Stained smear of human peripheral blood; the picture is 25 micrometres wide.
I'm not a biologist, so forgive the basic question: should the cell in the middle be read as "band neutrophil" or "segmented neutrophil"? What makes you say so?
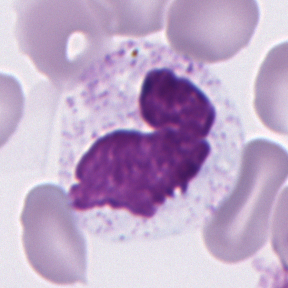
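The answer is band neutrophil.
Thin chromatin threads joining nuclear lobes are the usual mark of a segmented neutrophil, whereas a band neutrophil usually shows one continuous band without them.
Check the join first: the two parts of the bent nucleus meet in a broad band, not a thin thread. Next, the chromatin: dark purple and densely clumped. Then the cytoplasm: plentiful and very pale. Last, the outline: round and smooth.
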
